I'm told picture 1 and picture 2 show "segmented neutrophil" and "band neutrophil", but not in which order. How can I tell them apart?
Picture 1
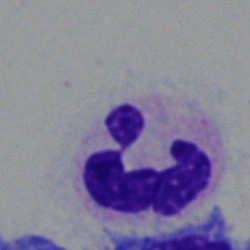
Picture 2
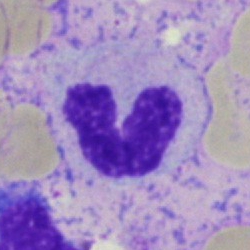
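In picture 1 the cell is a segmented neutrophil; in picture 2 it is a band neutrophil. Each cell has a round outline, and in each the nucleus shows dark purple chromatin without visible nucleoli. In the segmented neutrophil this chromatin is dense, and purple-stained material from other cells lies along the bottom edge of the picture, below the cell. The band neutrophil has a smooth outline, coarsely clumped chromatin and plentiful pale lilac cytoplasm. Its nucleus is bent into a U shape with the open side facing upward.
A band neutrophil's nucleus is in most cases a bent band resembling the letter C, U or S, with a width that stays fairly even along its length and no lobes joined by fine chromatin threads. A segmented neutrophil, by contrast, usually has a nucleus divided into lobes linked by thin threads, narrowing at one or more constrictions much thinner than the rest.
Pale red cells lie beside the band neutrophil on its left and right.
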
